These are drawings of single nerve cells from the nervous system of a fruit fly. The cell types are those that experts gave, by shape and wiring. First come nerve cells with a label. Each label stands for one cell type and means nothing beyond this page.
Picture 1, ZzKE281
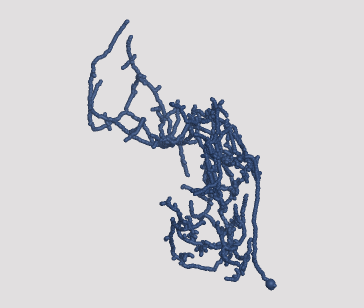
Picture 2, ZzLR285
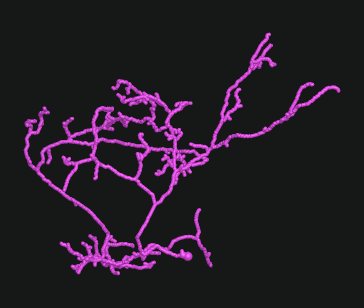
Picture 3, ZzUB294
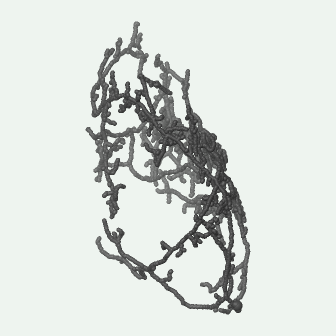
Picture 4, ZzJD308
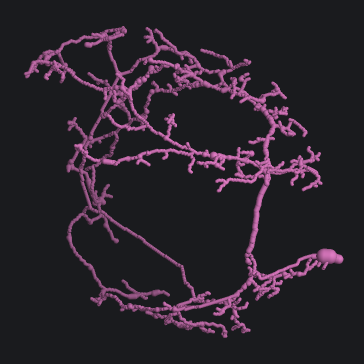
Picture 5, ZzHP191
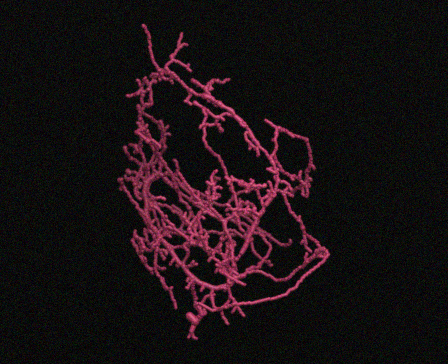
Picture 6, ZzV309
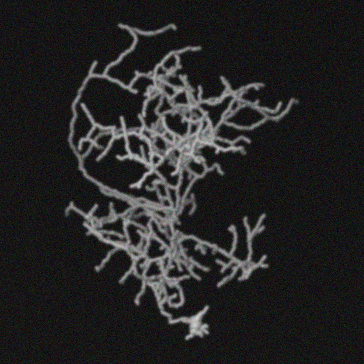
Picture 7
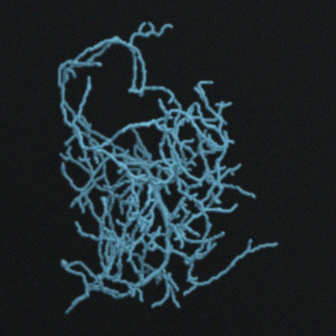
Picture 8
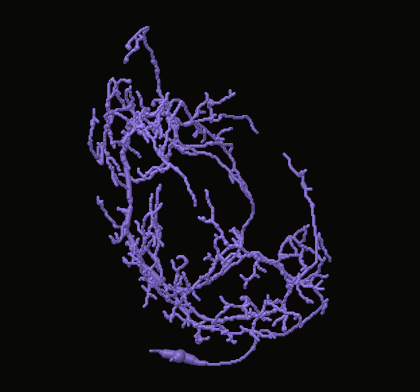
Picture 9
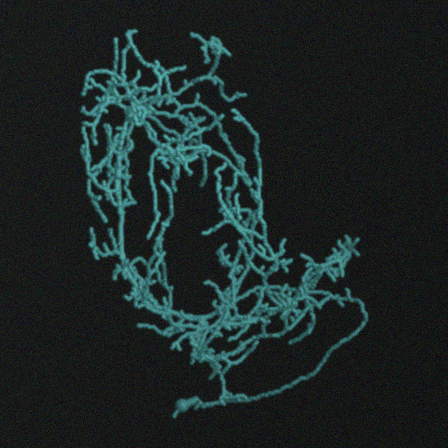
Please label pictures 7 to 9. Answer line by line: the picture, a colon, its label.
7: ZzV309
8: ZzHP191
9: ZzHP191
